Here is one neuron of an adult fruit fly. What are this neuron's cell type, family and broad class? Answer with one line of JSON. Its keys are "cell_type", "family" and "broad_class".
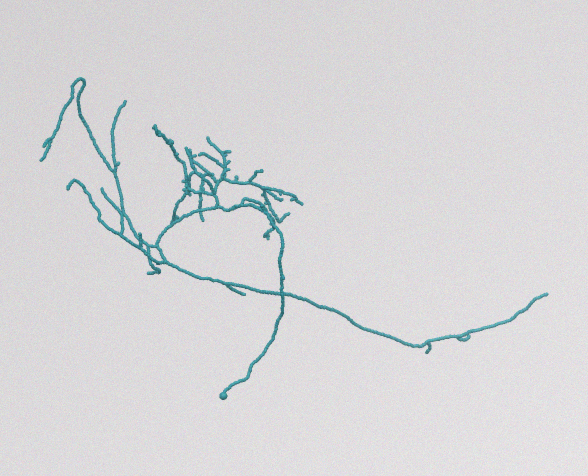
{"cell_type": "IN12B079_c", "family": "hemilineage 12B", "broad_class": "nerve-cord intrinsic neuron"}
